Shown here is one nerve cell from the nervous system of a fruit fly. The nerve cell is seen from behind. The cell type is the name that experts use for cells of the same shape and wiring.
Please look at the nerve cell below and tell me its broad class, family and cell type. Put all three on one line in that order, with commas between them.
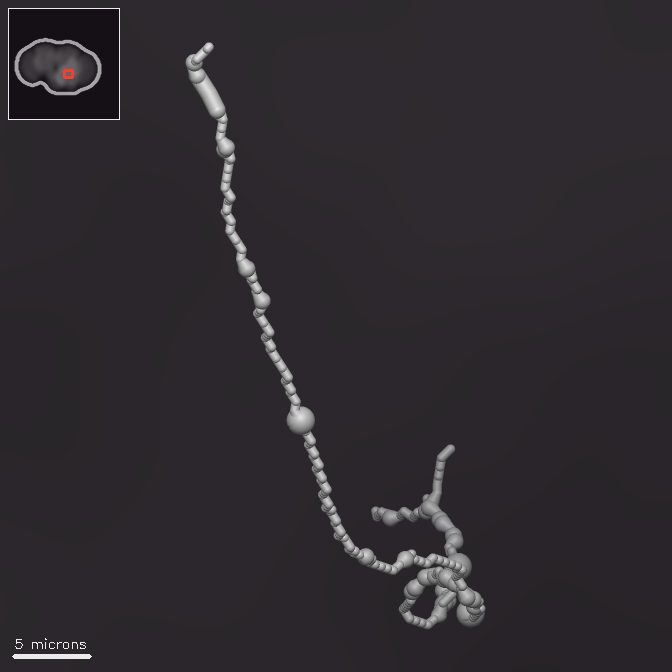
sensory neuron entering the nerve cord, class gustatory, LgLG2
